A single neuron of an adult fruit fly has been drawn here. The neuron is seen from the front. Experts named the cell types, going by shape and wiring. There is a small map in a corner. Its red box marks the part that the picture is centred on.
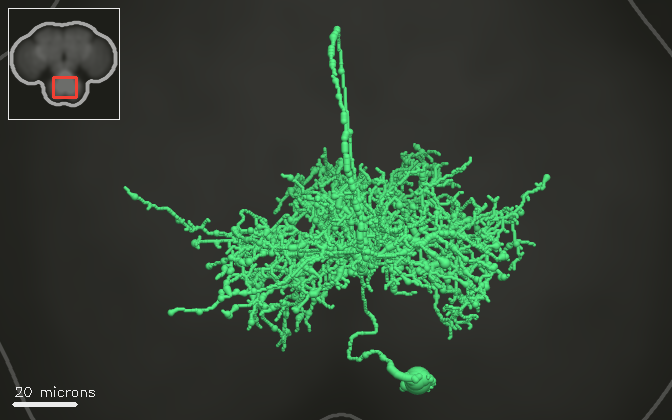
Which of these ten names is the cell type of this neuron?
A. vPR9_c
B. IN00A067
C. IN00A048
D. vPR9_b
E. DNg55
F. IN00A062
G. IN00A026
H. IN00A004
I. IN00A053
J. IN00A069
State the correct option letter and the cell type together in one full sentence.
The neuron's cell type is IN00A004, which is option H.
